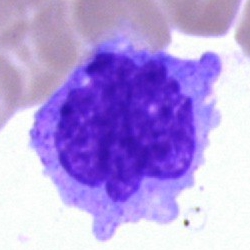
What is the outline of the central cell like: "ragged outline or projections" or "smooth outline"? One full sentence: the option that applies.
Ragged or frayed parts, or projections, blebs or tags, break the cell's edge.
